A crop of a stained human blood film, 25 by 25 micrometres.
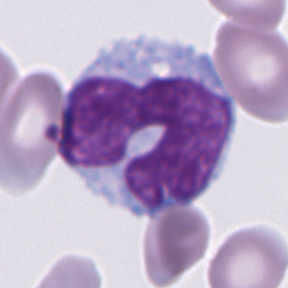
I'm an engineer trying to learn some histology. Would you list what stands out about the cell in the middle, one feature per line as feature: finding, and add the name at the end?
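Cytoplasm: pale grey-blue
Vacuole: a single small clear one above the nucleus
Nucleus: one continuous mass curved around a pale central patch of cytoplasm
Chromatin: finely stranded, no large dark clumps
Size: about 16 micrometres across
Name: monocyte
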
